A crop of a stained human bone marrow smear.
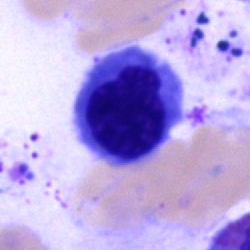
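Erythroblast in the centre: deep blue cytoplasm, and dark purple, dense chromatin in coarse clumps, with no nucleoli to be seen. That small purple star-shaped fragment sits just beyond the right edge of the cell.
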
